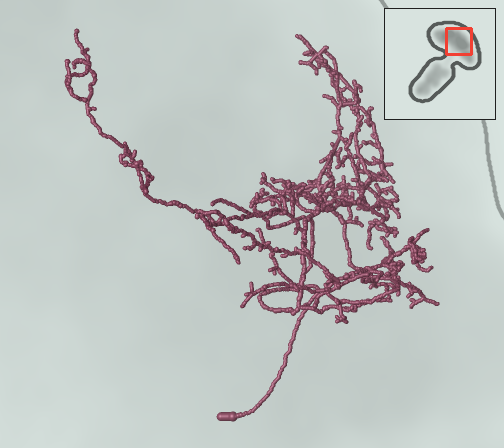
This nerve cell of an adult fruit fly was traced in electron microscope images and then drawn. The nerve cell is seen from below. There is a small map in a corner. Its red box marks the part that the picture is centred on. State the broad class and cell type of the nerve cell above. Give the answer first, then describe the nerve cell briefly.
Its broad class is central-brain intrinsic neuron. Its cell type is AVLP715m. It lies in the brain. The cell body can be seen at the bottom of the picture. Dozens of branch ends can be seen.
